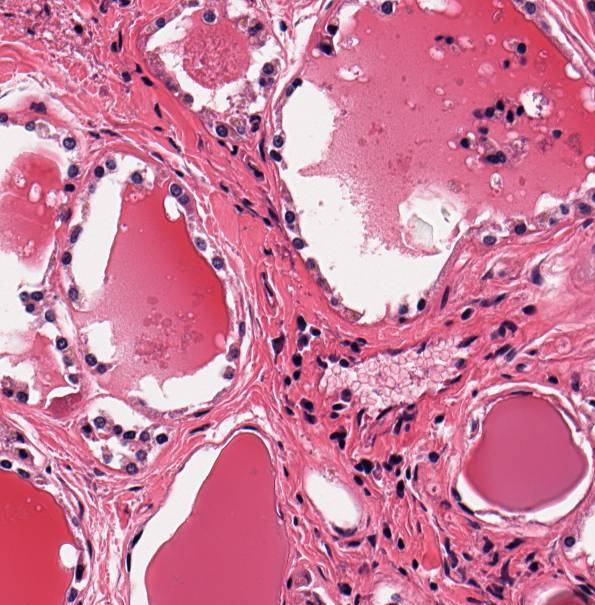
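Thyroid: what I see are closed spaces, round to irregular and widely varying in size, separated by fibrous stroma. Each is lined by a single layer of flattened to cuboidal cells, their nuclei round and dark-staining. In the large space at upper right, loose clusters of cells with dark nuclei and small vacuoles float in the pink material.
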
